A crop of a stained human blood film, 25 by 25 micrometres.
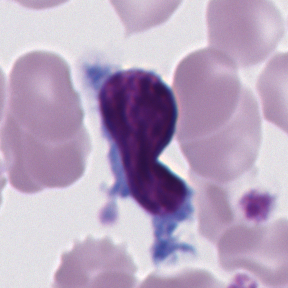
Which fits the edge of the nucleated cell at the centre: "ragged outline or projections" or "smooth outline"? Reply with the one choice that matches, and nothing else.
Ragged outline or projections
